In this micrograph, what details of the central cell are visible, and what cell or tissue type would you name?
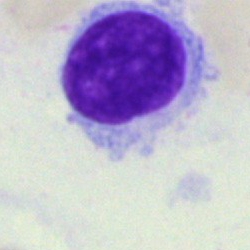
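Rather than smooth, the border of this cell is irregular and ragged. Its fringe of fine cytoplasmic projections is widest below the nucleus. Cytoplasm is scant relative to the large nucleus, and its rim is thinnest at the upper left of the nucleus. This is a hairy cell.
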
